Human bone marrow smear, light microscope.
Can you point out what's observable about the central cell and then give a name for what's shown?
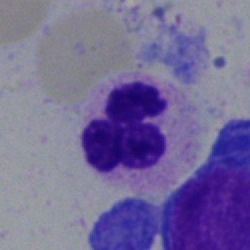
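Start with the shape: the cell is round, and its outline is smooth. Its chromatin is dark purple and densely clumped. Take your time over the nucleus and you will find no nucleoli in it. The cytoplasm shows no vacuoles either. This is a segmented neutrophil.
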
